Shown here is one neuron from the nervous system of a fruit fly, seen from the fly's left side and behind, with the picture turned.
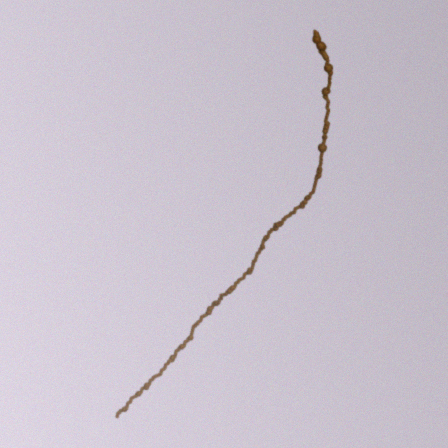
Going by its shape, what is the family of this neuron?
class mechanosensory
